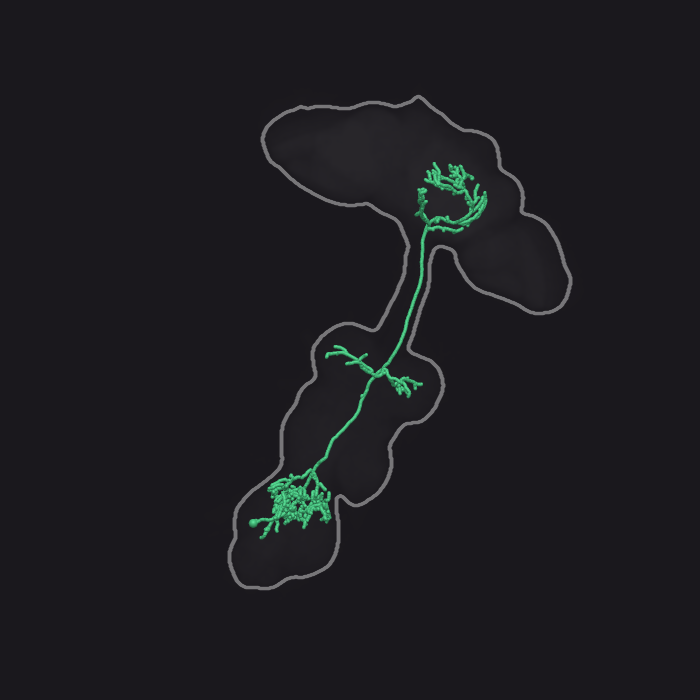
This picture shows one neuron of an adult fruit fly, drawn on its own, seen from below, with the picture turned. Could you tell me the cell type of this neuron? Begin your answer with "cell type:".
cell type: ANXXX071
